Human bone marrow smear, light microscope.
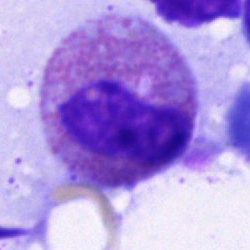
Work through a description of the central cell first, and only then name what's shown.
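Let me start with the nucleus: it lies off-centre, in the lower half of the cell. It looks elongated side to side, with an indentation along its upper edge. The chromatin appears dark purple and patchily condensed. Just above that indentation a small pale clear area sits in the cytoplasm. I'd call it an eosinophil.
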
